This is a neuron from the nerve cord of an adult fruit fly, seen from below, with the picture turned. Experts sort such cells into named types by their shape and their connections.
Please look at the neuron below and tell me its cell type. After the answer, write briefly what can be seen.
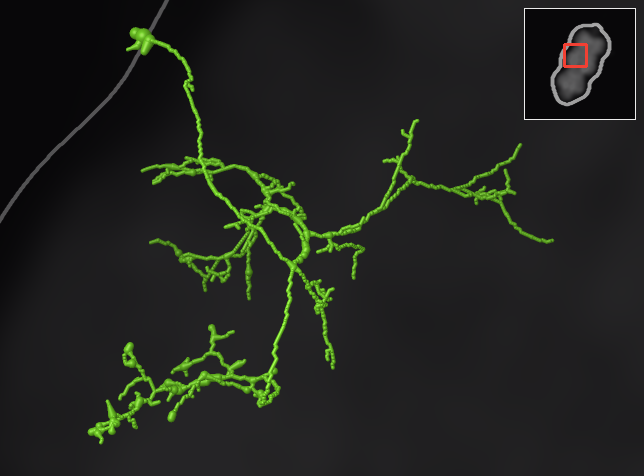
Its cell type is IN09A045. This is a nerve-cord intrinsic neuron. The picture shows dozens of branch ends. In this view it is about as wide as it is tall.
